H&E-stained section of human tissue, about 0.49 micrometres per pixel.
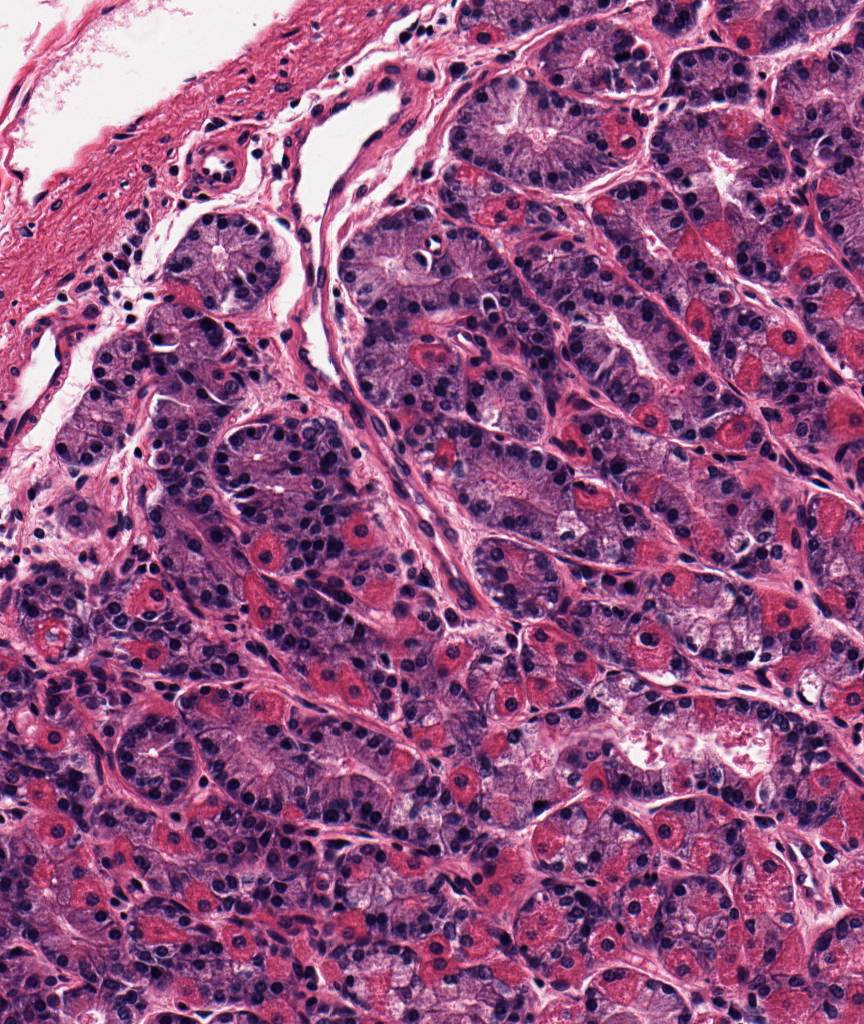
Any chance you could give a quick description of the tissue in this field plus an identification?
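Glands, closely packed and cut in various planes, fill all but the upper left corner. Parietal cells with bright pink cytoplasm and round central nuclei lie scattered among them throughout. Stroma is scant, only thin pink strands. Verdict: stomach.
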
